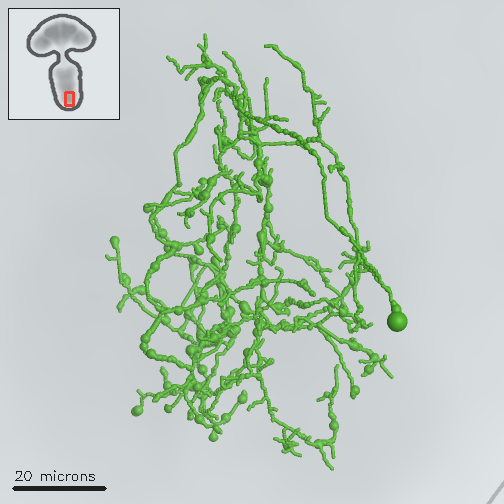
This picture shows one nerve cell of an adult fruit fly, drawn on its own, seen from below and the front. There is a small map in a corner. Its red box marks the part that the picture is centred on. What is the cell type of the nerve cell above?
INXXX399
